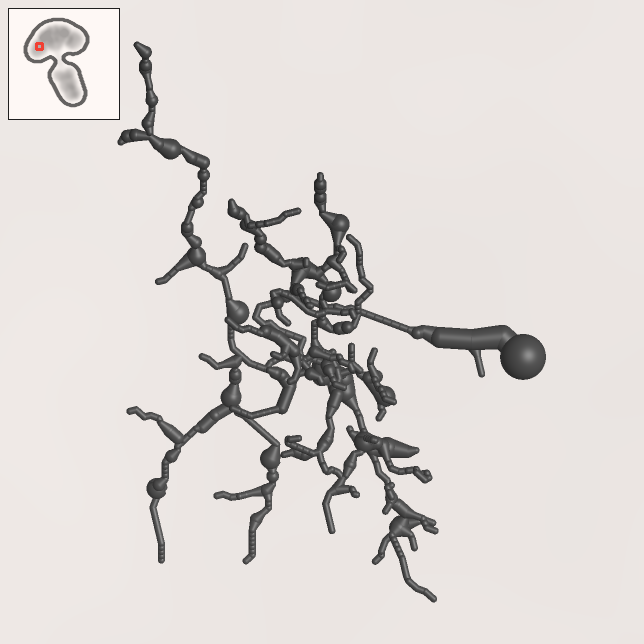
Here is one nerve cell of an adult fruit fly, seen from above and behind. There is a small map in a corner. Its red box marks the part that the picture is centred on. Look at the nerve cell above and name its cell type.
Dm10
